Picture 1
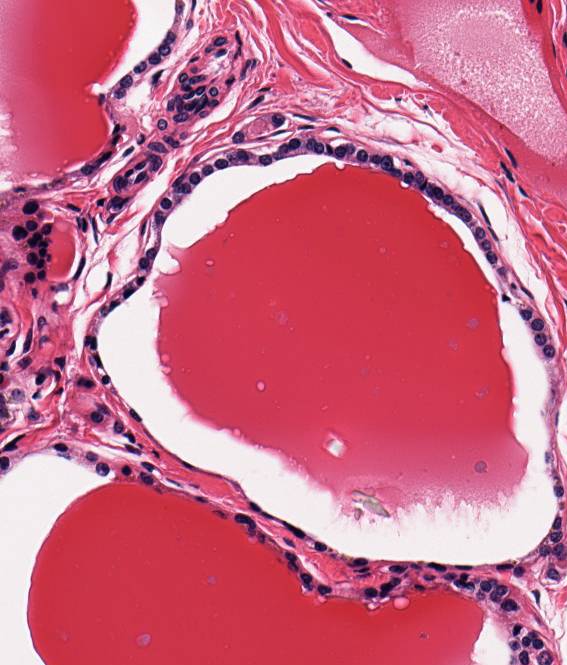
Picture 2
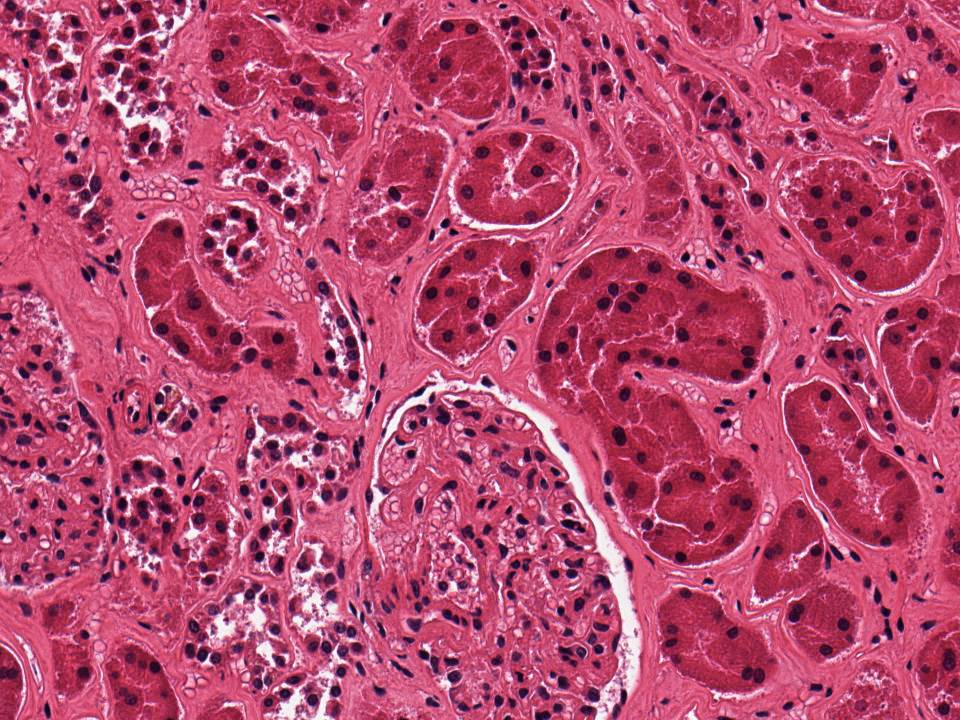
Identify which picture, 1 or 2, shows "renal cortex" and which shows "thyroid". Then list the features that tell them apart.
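Picture 1 shows thyroid and picture 2 shows renal cortex. In picture 1, large rounded closed follicles fill most of the field; the central one is lined by one layer of low cuboidal to flattened cells with small, round, dark, evenly spaced nuclei. Between the follicles lies thin, loose pink connective tissue. Picture 2 instead has a single glomerulus in the lower centre. In the right half, tubules have deeply eosinophilic cytoplasm, round dark nuclei and slit-like lumens; on the left, tubules hold pale, vacuolated cells and debris.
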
